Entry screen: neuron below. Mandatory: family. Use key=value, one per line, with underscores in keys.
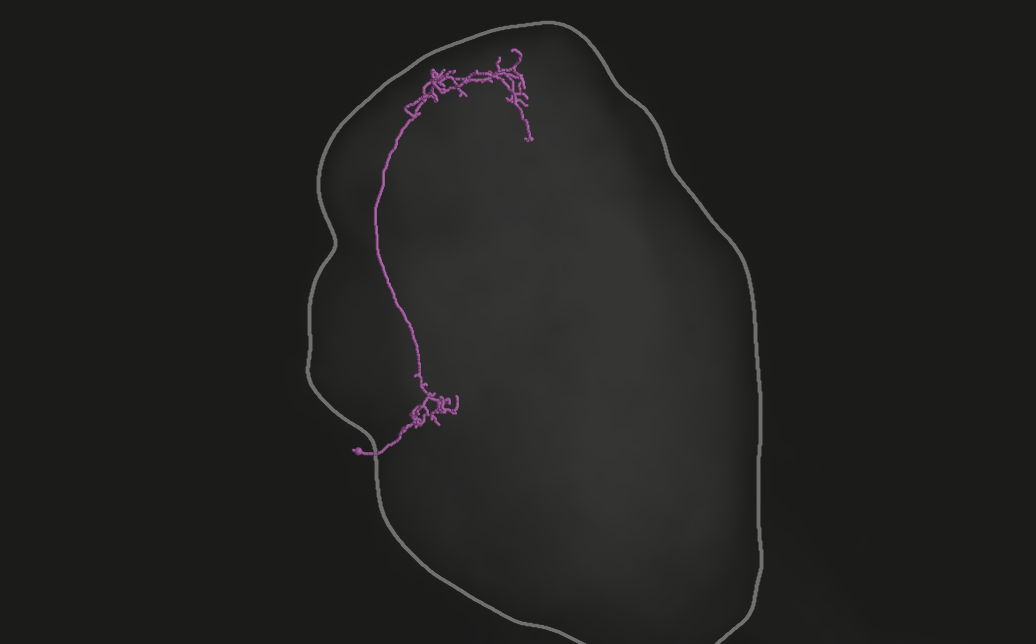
family=hemilineage FLAa3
